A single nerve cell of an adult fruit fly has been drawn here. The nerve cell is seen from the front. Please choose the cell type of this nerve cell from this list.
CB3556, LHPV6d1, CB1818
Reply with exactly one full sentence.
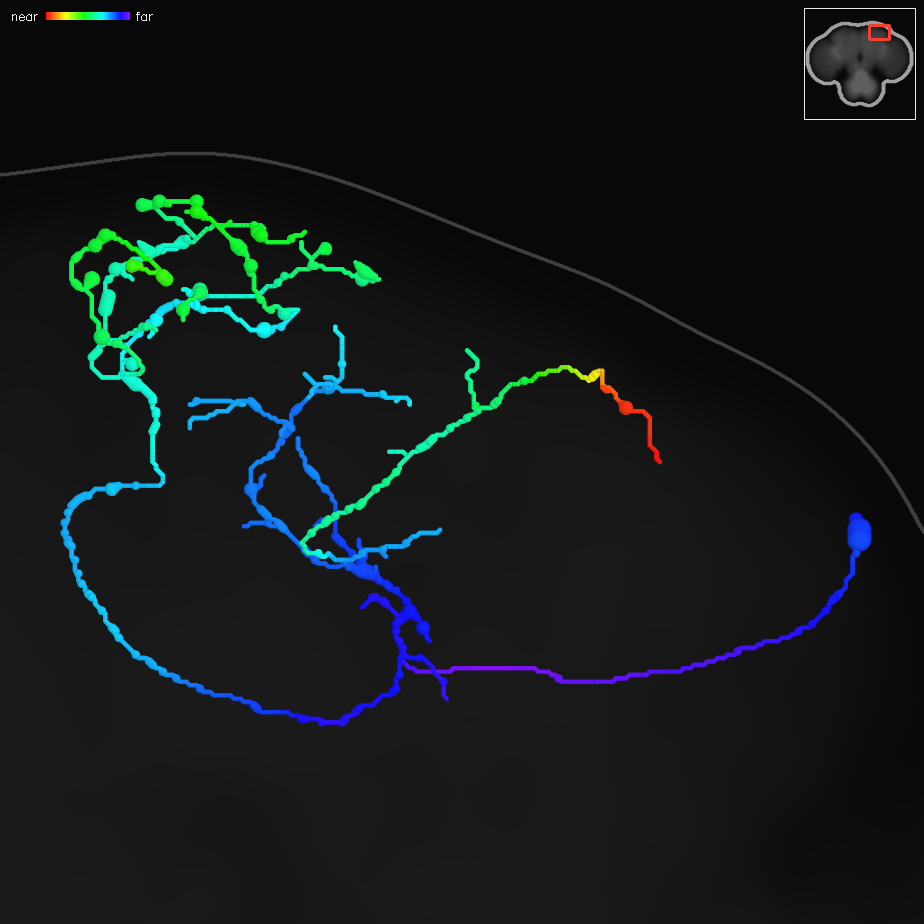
It is CB3556 that names the cell type of this nerve cell.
